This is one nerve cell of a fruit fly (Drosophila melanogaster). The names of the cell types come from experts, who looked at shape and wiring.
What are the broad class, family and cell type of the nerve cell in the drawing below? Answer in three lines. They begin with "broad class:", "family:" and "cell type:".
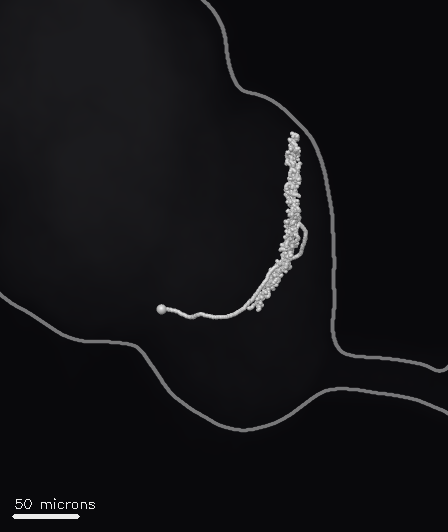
broad class: optic-lobe intrinsic neuron
family: LPi
cell type: LPi2c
